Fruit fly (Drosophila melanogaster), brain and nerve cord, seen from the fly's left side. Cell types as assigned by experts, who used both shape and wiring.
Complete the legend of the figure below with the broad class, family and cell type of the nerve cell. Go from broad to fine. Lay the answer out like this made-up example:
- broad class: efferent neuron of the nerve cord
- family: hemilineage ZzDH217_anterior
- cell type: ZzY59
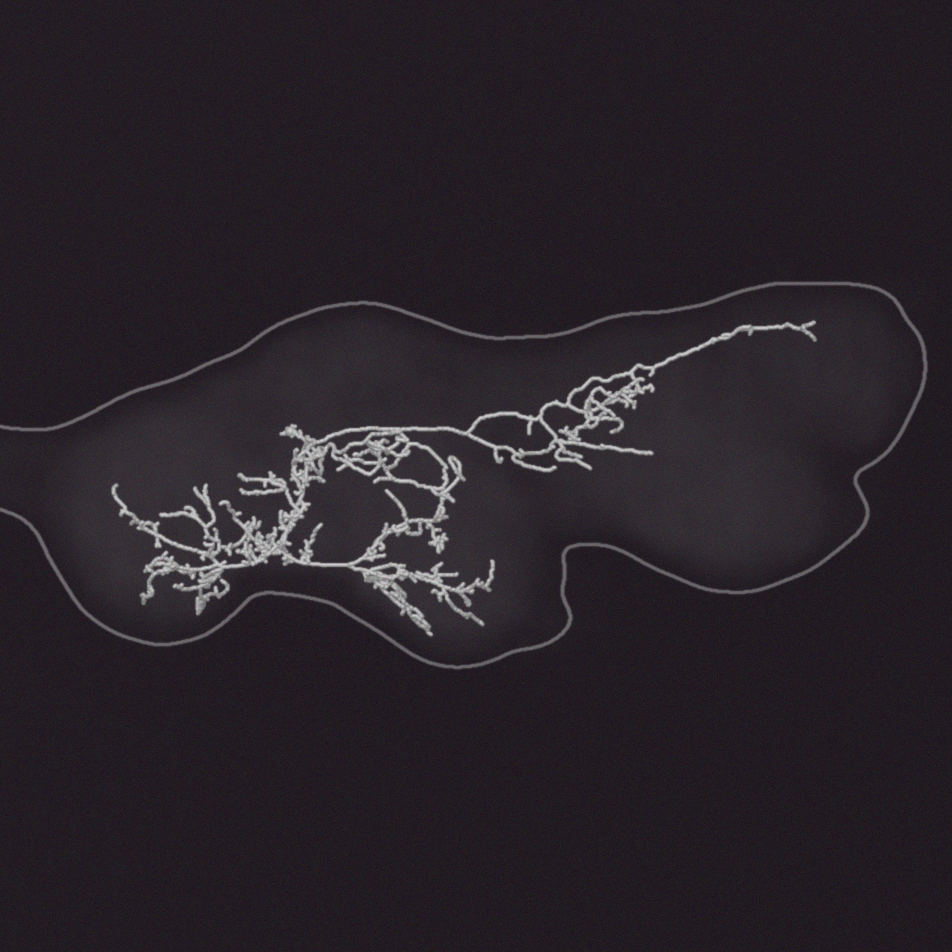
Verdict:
- broad class: nerve-cord intrinsic neuron
- family: hemilineage 18B
- cell type: IN18B017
